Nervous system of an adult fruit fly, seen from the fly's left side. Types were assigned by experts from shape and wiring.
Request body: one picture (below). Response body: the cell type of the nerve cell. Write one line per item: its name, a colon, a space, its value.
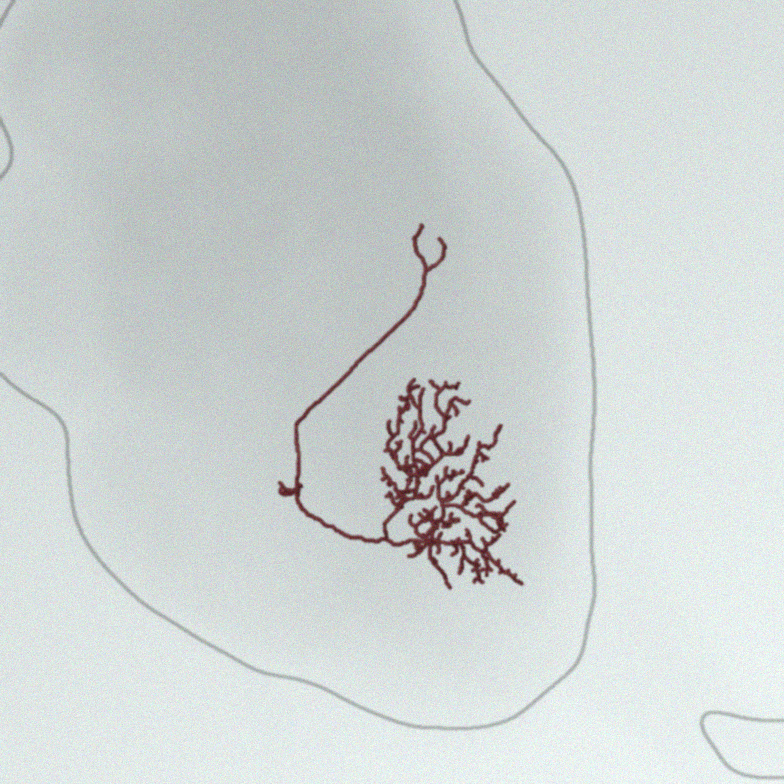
cell type: MeVP4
